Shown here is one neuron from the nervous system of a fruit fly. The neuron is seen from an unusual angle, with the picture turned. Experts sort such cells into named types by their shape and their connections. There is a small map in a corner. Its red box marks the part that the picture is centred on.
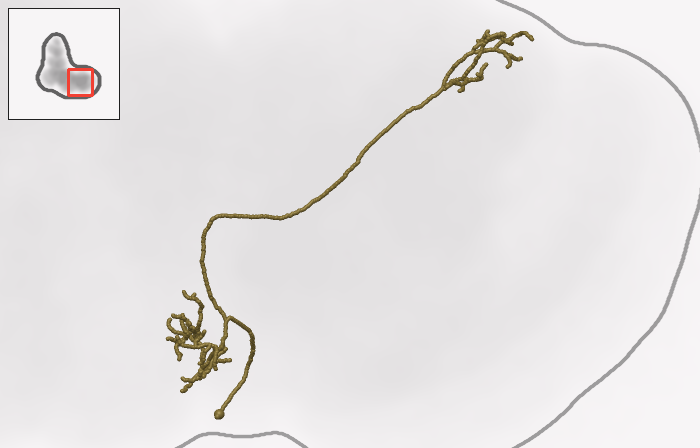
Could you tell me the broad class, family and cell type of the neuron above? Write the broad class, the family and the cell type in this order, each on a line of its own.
central-brain intrinsic neuron
hemilineage ALv1
M_vPNml83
